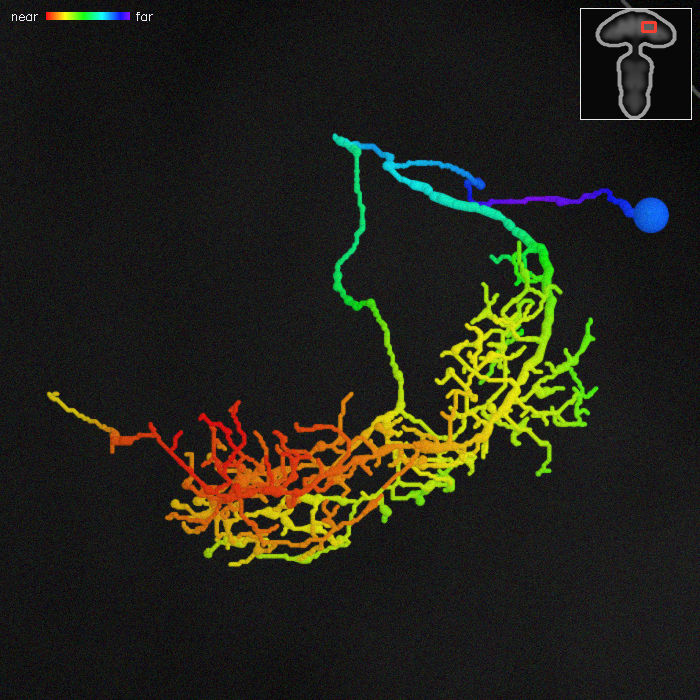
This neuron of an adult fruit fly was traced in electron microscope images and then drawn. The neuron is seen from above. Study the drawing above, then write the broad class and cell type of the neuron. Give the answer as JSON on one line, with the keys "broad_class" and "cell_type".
{"broad_class": "central-brain intrinsic neuron", "cell_type": "SLP458"}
